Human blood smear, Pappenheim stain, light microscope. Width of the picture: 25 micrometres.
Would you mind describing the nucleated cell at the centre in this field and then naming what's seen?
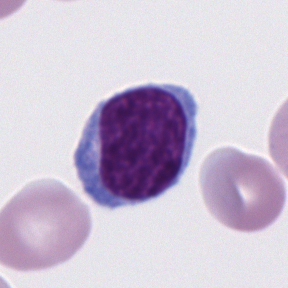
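Outline first: the edges of the cell are irregular, slightly angular and uneven. Nucleus next: it is oval, without a notch or lobes. Chromatin: dark purple and coarsely clumped, with paler gaps between the clumps. Cytoplasm: no granules can be made out. The nucleated cell at the centre is a typical lymphocyte.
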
